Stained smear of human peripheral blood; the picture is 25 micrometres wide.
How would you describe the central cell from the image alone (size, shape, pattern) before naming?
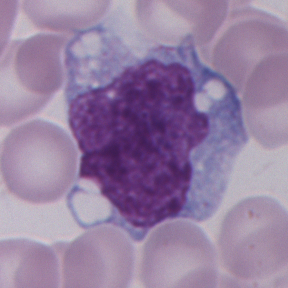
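The nucleus is irregular and folded, notched along its edge, and measures about 15 by 12 micrometres. Its chromatin is lacy and moderately fine, not coarsely clumped. The cytoplasm is pale grey-blue and holds several clear round vacuoles: two on the right and a large one at the lower left. This is a monocyte.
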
